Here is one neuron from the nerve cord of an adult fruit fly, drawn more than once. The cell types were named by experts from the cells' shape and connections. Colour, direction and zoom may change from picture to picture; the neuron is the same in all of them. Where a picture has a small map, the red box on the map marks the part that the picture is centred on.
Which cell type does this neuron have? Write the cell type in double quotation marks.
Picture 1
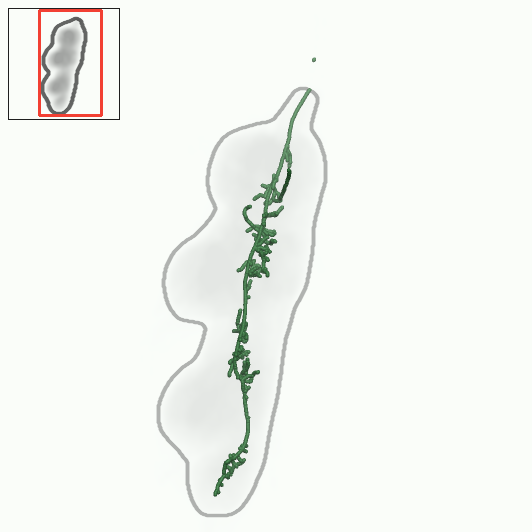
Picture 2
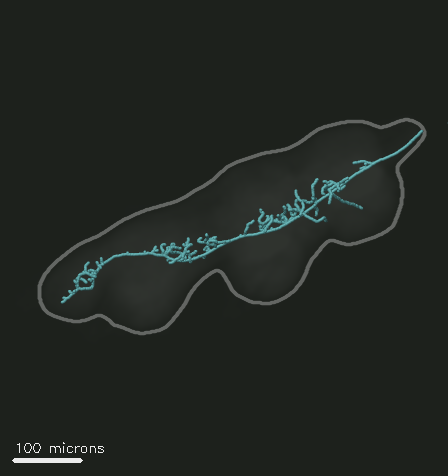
"DNpe021"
